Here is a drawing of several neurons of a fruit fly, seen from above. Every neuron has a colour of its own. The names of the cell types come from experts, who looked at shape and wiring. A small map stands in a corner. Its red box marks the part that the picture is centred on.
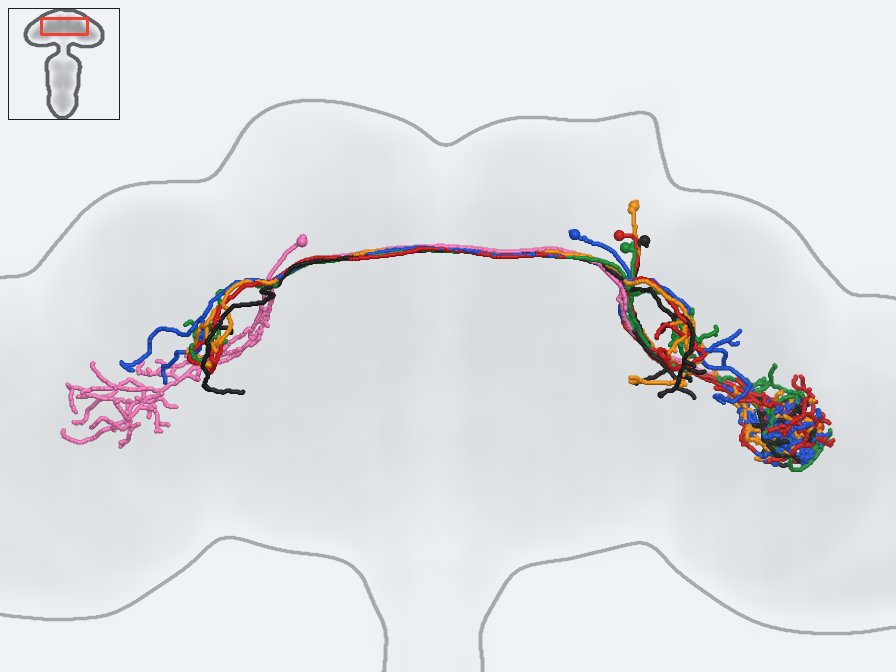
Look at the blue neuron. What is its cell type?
CB2184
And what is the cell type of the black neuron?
CB1033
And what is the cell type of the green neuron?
CB1574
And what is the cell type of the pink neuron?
CB2934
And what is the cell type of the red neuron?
CB2174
